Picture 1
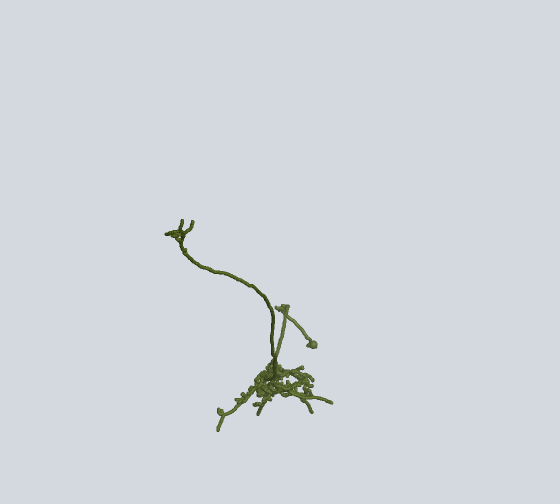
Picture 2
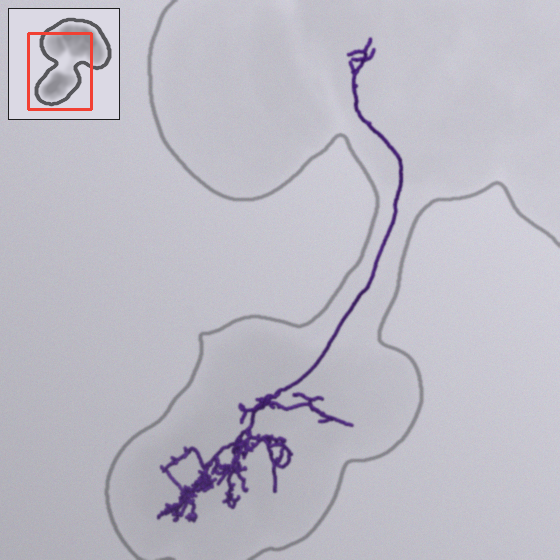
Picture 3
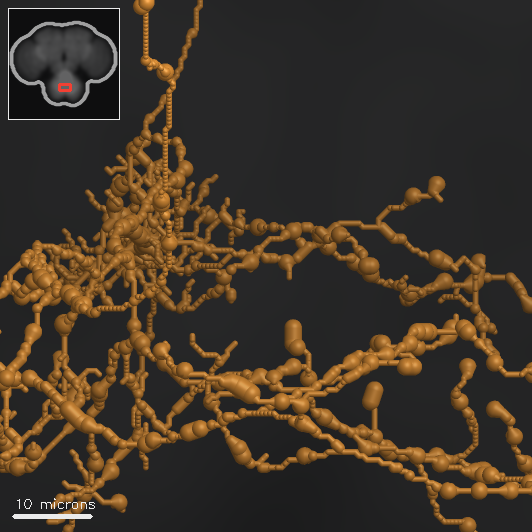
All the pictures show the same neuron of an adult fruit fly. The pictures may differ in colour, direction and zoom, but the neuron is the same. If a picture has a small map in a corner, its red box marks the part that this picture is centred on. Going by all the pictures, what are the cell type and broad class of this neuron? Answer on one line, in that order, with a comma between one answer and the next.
ANXXX007, ascending neuron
